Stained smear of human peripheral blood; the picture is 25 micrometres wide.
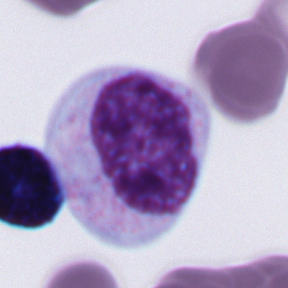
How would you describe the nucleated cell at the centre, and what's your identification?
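First, the outline: round and smooth. Next, the nucleus: off-centre, toward the right side of the cell. Then the cytoplasm: pale greyish-blue, with fine pinkish-red granules scattered through it. Last, the name: band neutrophil.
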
